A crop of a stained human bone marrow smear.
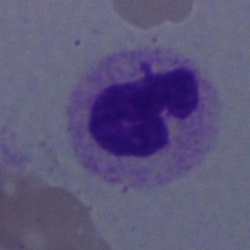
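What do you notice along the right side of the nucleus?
A notch is cut into it there.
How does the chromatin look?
It is dense and a dark purple.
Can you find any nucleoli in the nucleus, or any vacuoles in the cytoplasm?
Neither: no nucleoli can be seen, and the cytoplasm shows no vacuoles.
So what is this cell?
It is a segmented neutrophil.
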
